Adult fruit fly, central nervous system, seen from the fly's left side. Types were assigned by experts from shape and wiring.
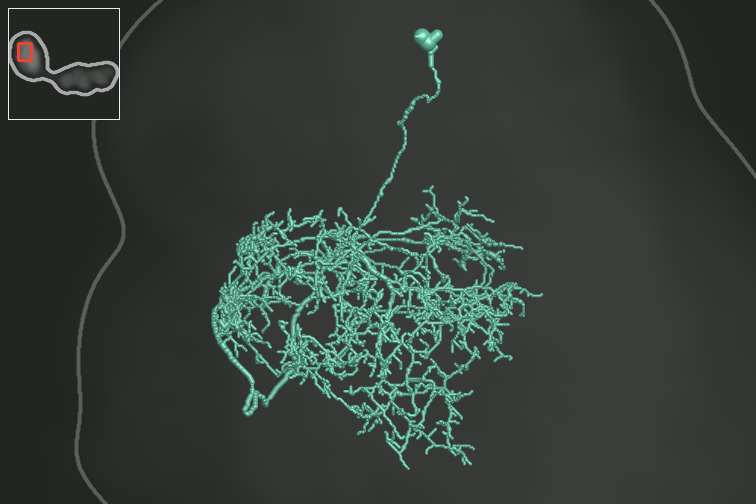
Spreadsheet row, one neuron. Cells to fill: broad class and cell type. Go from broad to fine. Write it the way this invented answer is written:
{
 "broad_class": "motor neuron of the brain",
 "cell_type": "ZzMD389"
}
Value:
{
 "broad_class": "central-brain intrinsic neuron",
 "cell_type": "AVLP081"
}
